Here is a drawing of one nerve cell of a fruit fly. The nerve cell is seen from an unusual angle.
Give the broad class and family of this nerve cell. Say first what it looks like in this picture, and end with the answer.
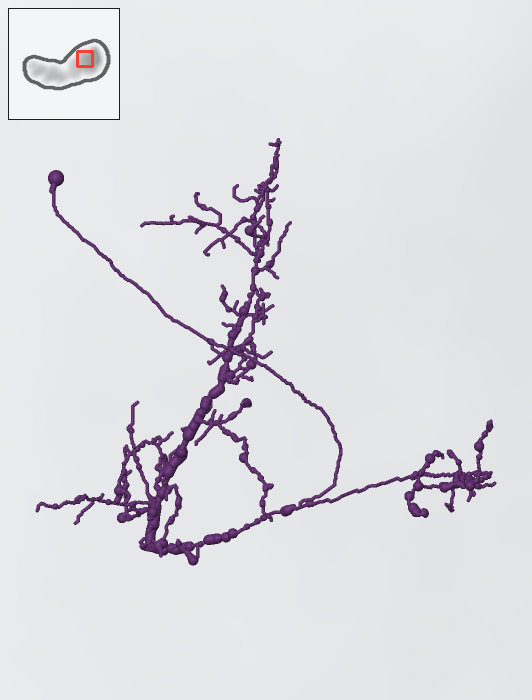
The cell body can be seen at the upper left of the picture. The picture shows dozens of branch ends. This is a central-brain intrinsic neuron. Its family is hemilineage VLPp2.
